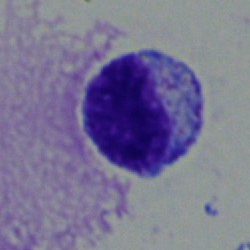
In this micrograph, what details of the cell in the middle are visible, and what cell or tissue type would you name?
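Round in outline, the cell holds a nucleus set off-centre toward the left side and taking up more than half of the cell. No nucleolus is visible within the nucleus. It is a myelocyte.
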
